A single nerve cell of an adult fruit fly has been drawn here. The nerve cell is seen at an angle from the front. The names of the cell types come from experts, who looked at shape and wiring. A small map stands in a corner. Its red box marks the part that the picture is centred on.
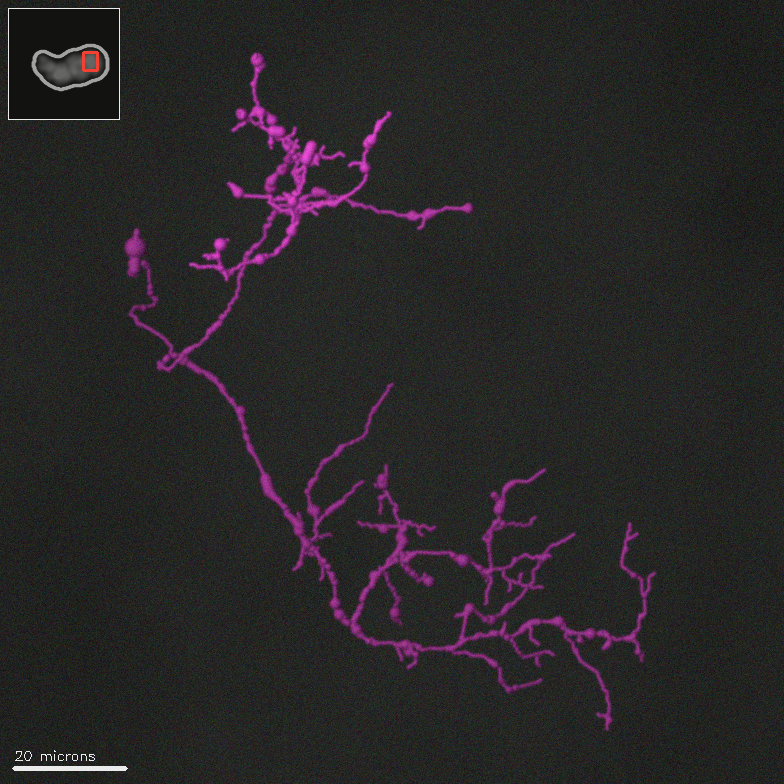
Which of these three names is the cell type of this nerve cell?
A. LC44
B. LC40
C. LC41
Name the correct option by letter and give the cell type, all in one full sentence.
It is as LC44, option A, that the nerve cell is typed.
